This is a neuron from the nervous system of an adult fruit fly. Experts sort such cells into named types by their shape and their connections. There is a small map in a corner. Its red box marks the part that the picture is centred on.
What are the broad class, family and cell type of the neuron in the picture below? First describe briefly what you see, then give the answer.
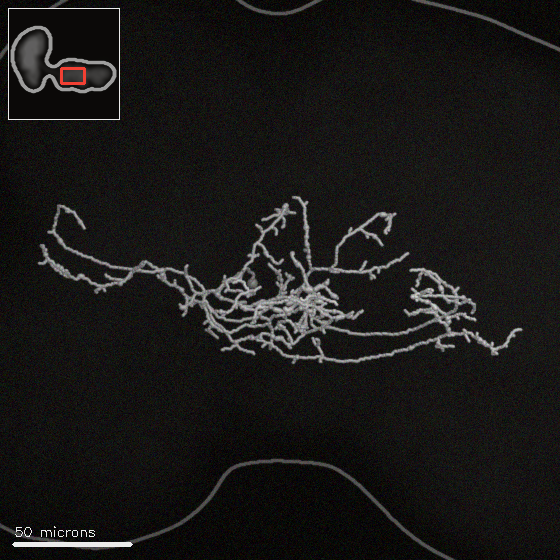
It is in the nerve cord and does not reach the brain. By the scale bar it is about 200 microns wide in this view. Dozens of branch ends can be seen. It is a nerve-cord intrinsic neuron. Its family is hemilineage 05B. It is of cell type IN05B082.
